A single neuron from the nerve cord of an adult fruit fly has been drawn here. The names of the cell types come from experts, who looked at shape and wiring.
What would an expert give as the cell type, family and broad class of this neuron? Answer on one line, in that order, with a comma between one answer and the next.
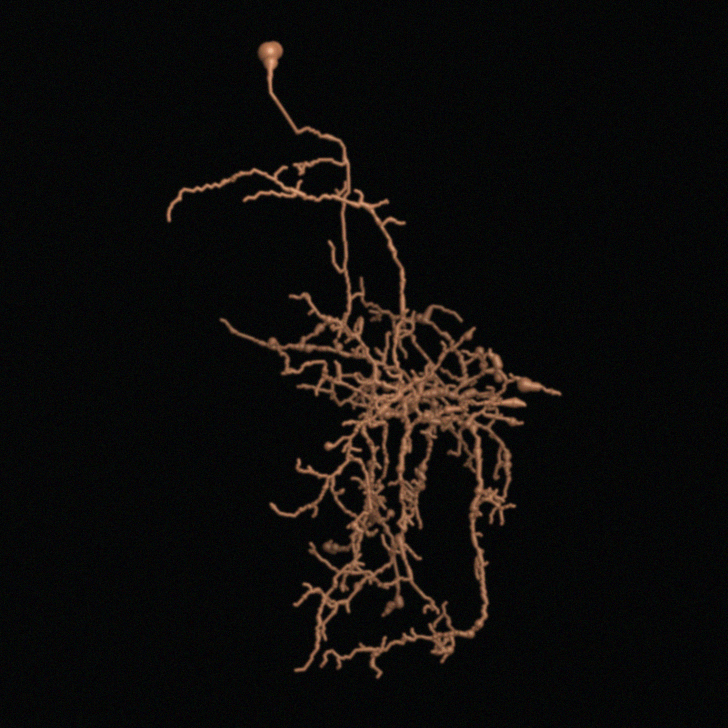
IN20A.22A038, hemilineage 20A.22A, nerve-cord intrinsic neuron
